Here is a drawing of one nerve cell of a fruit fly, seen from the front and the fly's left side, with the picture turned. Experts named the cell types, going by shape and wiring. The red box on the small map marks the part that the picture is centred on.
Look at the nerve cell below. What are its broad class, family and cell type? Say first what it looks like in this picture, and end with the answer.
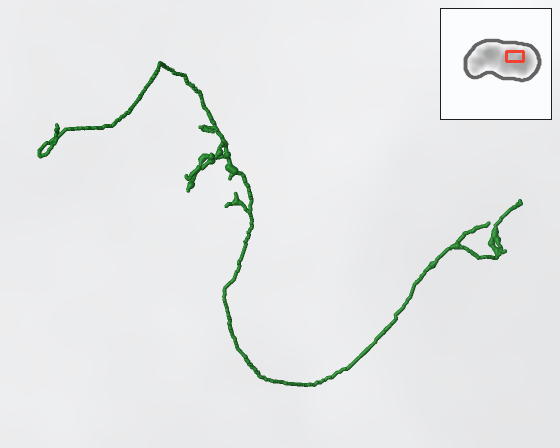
The drawing shows no cell body. It has a dozen or fewer branch ends. This is a sensory neuron entering the brain. Its family is called class olfactory. The cell type is ORN_VC3.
